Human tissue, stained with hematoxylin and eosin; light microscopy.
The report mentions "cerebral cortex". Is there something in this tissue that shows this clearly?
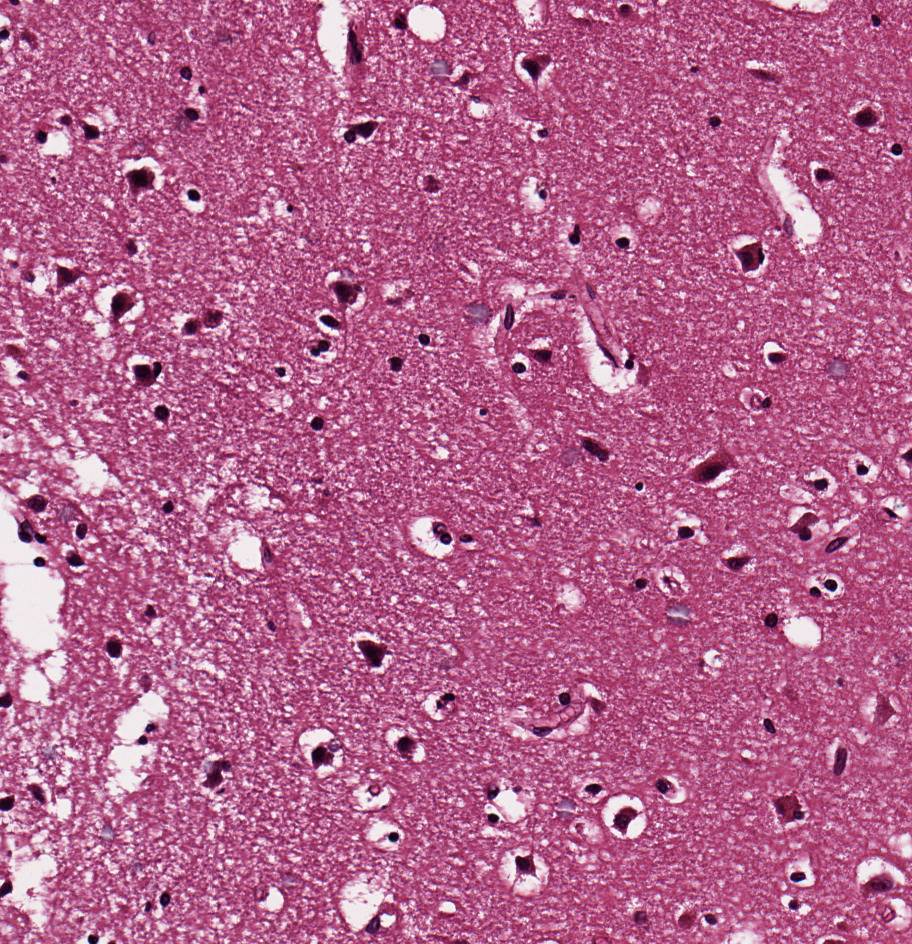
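It is cerebral cortex; its neurons, scattered singly (one right of centre, for instance), have dark, angular, triangular cell bodies.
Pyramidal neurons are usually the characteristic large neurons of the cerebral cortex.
Many small, round, dark nuclei with scant visible cytoplasm are dotted singly and evenly through the matrix. Clear, empty halos surround many of the cells, separating them from the matrix. Along the left edge the matrix is more loosely vacuolated than elsewhere, with larger irregular clear spaces.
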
